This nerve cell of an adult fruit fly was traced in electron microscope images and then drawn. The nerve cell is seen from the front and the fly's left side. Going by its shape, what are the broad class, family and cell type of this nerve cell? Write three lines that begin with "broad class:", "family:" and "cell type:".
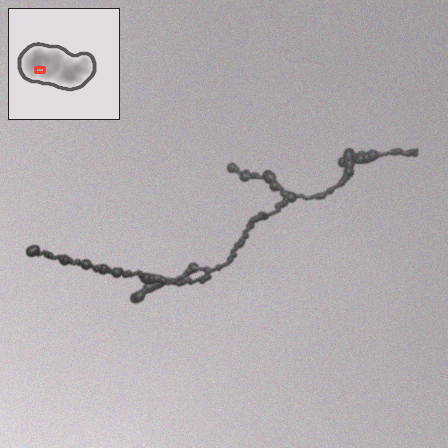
broad class: sensory neuron entering the brain
family: class mechanosensory
cell type: JO-CL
